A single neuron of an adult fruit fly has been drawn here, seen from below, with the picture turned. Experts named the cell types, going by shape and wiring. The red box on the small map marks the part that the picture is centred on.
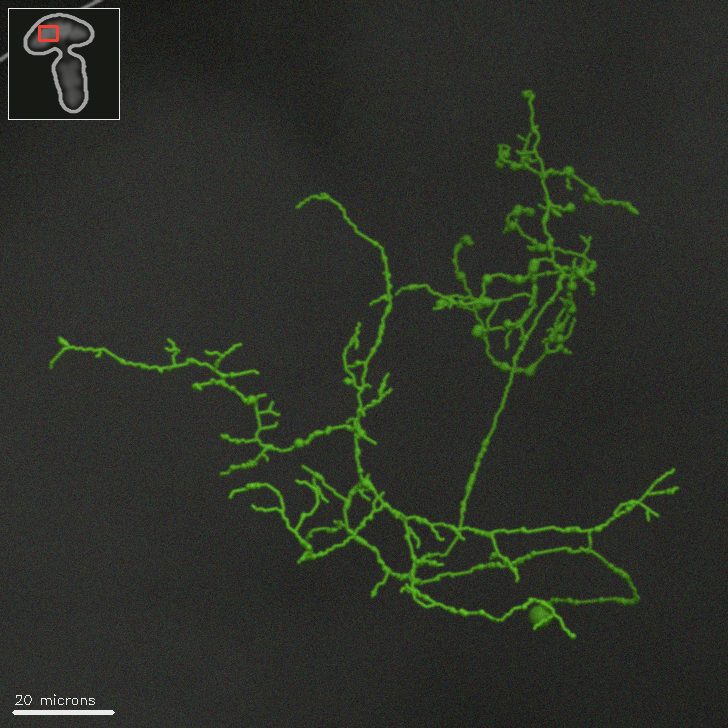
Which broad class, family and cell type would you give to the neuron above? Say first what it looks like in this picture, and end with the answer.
It lies in the brain. Its cell body lies at the lower right of the picture. From left to right in the picture it spans about 130 microns. It is a central-brain intrinsic neuron. The family is hemilineage DM3_dorso_lateral. The cell type is SMP315.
